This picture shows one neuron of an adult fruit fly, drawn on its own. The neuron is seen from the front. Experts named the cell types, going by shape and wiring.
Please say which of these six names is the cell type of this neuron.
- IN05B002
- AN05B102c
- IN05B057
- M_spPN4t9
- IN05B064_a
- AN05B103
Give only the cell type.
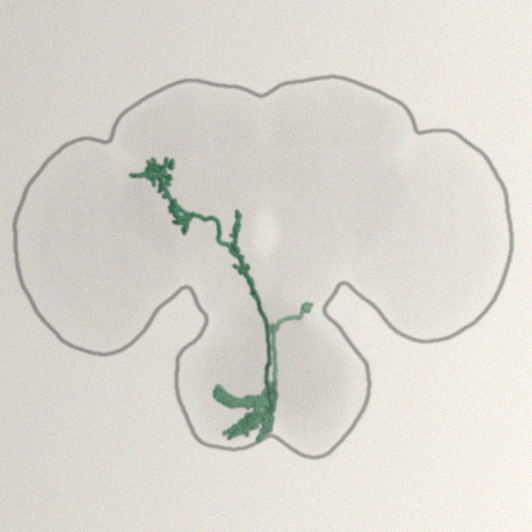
AN05B102c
